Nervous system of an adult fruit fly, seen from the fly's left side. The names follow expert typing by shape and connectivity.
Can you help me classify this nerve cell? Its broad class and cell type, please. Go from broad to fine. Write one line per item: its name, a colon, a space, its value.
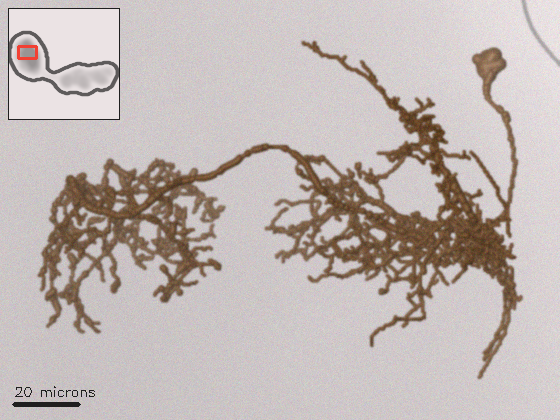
broad class: central-brain intrinsic neuron
cell type: AVLP464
